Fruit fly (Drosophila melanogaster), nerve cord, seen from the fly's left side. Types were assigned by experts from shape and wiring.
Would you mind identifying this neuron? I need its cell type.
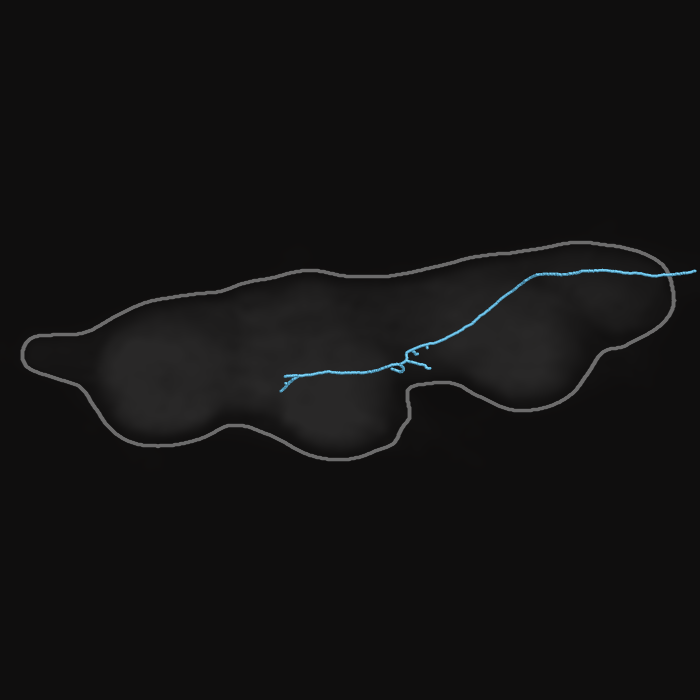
SNpp02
